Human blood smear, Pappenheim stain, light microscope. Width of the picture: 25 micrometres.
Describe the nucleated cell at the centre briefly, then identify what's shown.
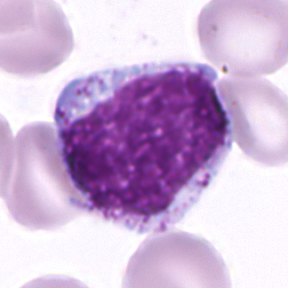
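Outline irregular and somewhat angular rather than round. Nucleus about 15 by 12 micrometres. Cytoplasm pale blue, its rim widest at the upper left. Scattered purple-red granules in the cytoplasm. Myelocyte.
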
